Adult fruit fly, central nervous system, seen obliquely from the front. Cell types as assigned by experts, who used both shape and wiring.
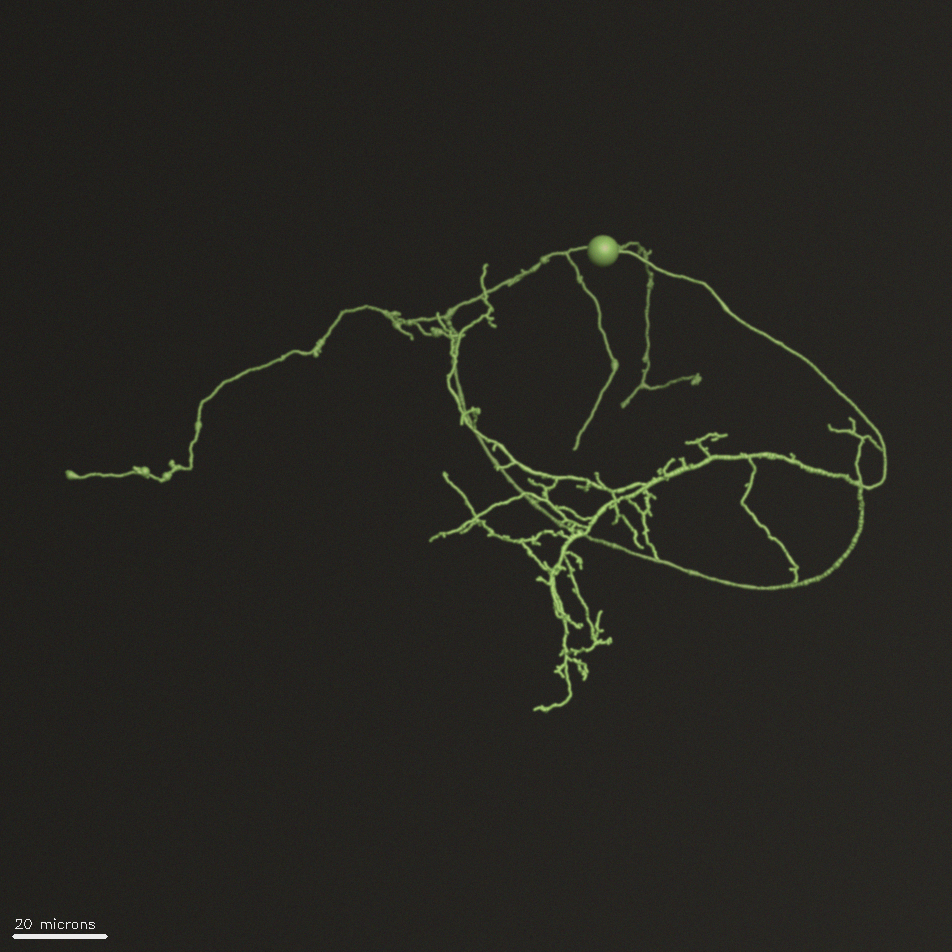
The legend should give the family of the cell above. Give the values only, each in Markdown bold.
**hemilineage 19B**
